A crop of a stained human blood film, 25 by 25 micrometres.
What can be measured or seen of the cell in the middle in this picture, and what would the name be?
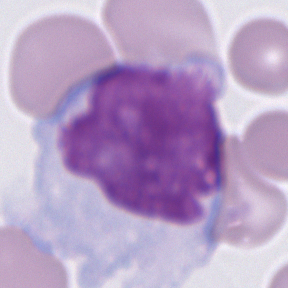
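The nucleus, about 15 micrometres across, lies toward the upper part of the cell, with most of the cytoplasm below and to its left. Its chromatin is purple and patchy, paler spots scattered between denser areas. Abundant, pale greyish-blue cytoplasm stains deeper blue at its outer margin than inside. This is a monocyte.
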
